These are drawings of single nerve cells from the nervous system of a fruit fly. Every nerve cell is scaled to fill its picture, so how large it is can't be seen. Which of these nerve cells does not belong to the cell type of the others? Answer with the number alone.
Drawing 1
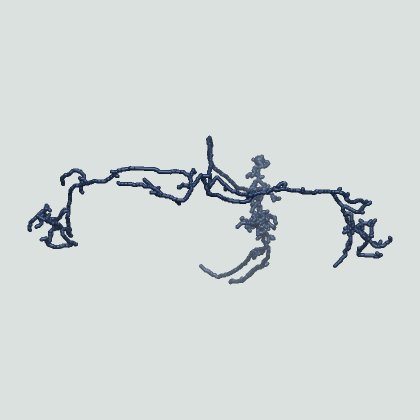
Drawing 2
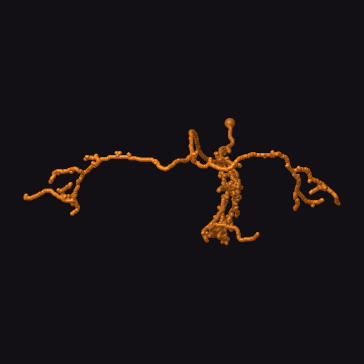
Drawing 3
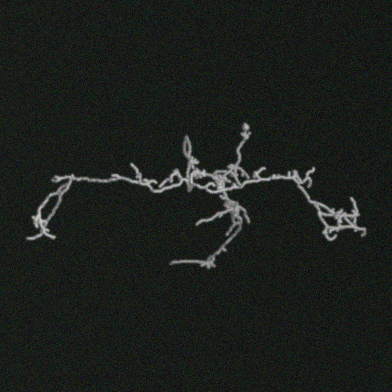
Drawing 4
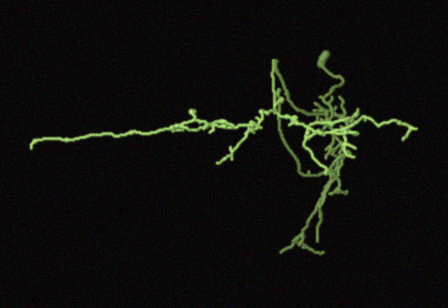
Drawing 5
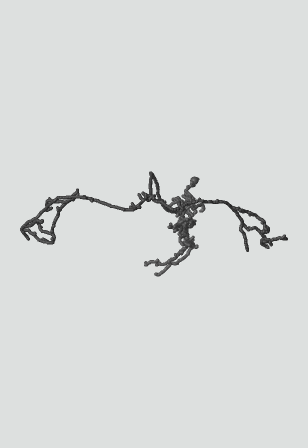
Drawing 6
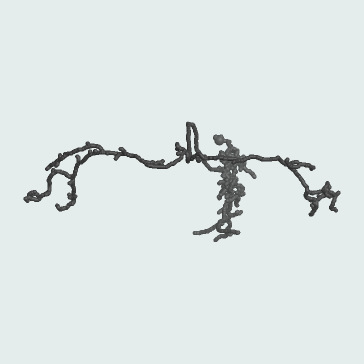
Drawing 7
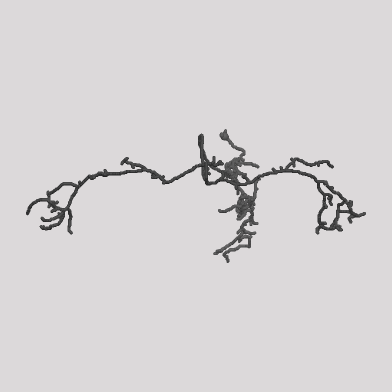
4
